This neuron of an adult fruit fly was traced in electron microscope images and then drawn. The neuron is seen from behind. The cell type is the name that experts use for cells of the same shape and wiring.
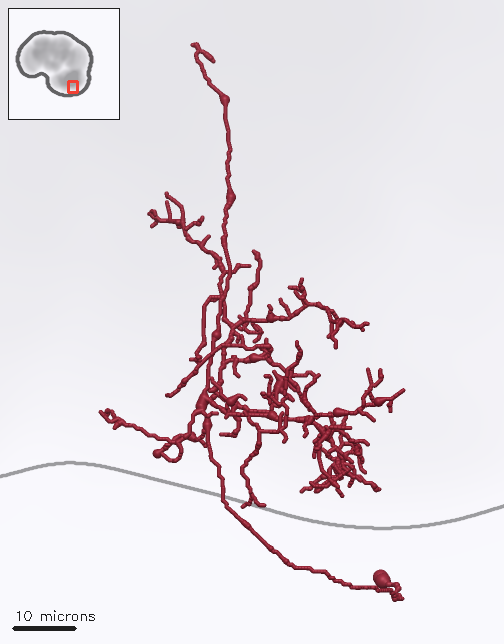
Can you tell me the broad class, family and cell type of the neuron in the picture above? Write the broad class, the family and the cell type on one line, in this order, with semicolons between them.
nerve-cord intrinsic neuron; hemilineage 01B; IN01B083_a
